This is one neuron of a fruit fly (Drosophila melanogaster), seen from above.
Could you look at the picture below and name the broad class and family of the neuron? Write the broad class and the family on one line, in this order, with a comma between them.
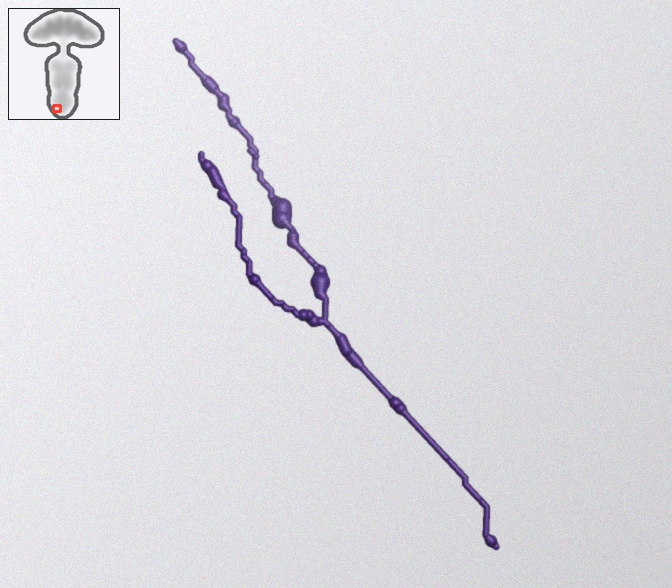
sensory neuron entering the nerve cord, class mechanosensory tactile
